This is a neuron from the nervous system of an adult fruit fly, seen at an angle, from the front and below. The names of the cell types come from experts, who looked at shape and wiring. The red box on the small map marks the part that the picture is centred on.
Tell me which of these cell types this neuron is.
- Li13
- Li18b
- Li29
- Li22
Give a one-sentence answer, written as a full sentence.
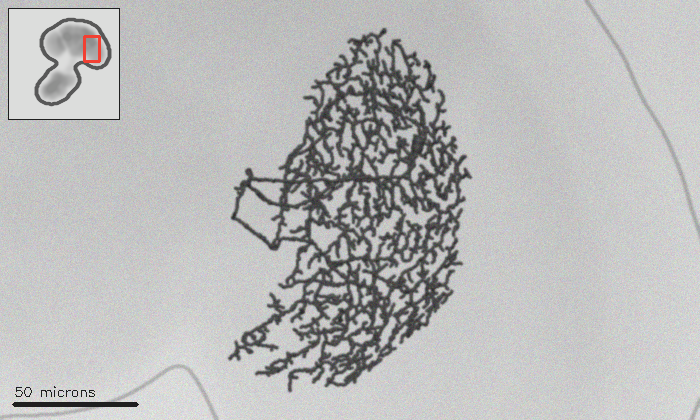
This neuron is of the type Li29.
